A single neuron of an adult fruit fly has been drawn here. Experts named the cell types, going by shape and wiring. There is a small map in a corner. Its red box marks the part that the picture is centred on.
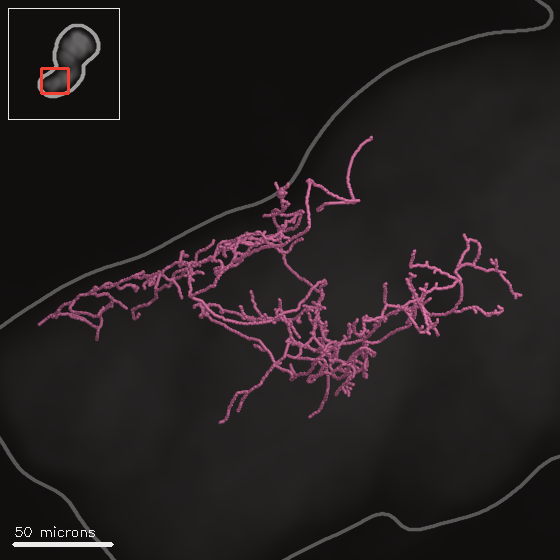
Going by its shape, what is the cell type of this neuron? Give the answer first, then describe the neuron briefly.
The cell type is IN19B050. This is a nerve-cord intrinsic neuron. From left to right in the picture it spans about 250 microns. The picture shows dozens of branch ends.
